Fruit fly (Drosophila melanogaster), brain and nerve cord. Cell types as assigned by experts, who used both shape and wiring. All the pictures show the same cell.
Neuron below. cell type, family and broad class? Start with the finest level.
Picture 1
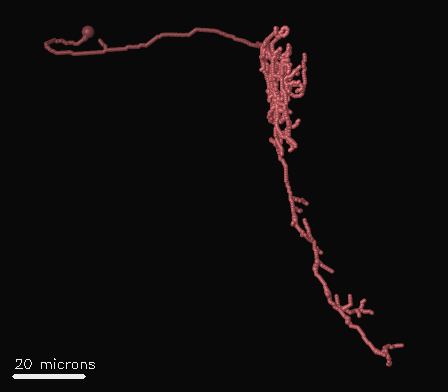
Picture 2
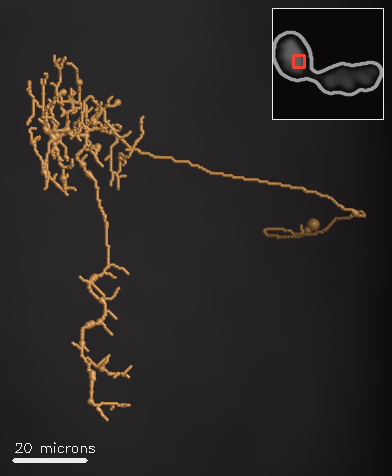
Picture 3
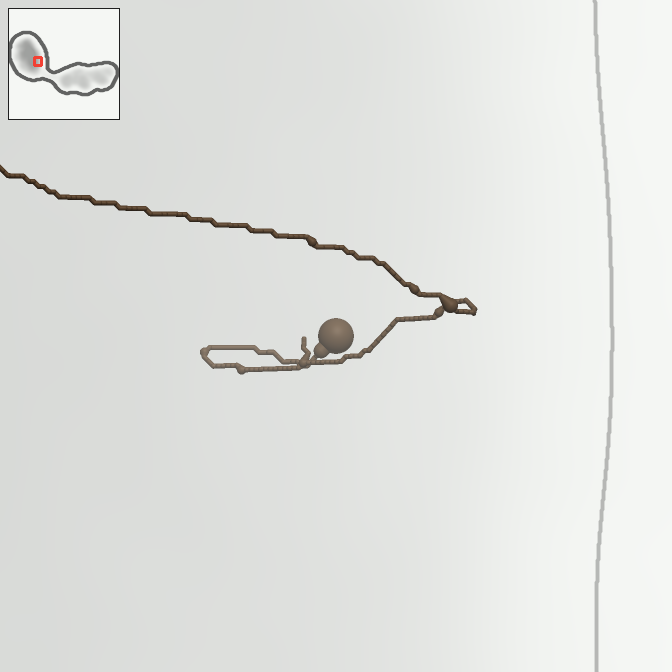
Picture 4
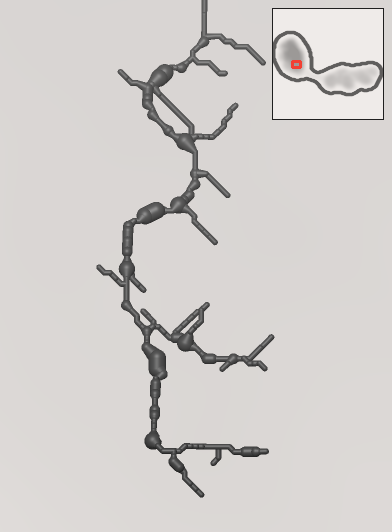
Tm24; Tm; optic-lobe intrinsic neuron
